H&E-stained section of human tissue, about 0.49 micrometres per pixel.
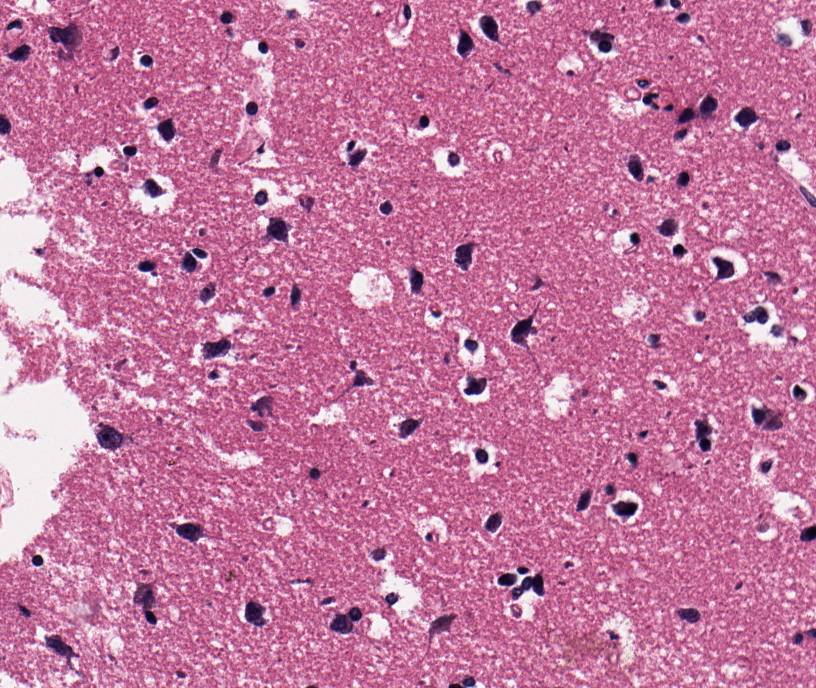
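Cerebral cortex: continuous finely granular pink background, cells scattered singly rather than grouped into units. Epithelium, glands, tubules: none anywhere in the field. Several darkly stained angular cell bodies taper into pointed processes; one lies near the centre. Fat cells: none seen.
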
